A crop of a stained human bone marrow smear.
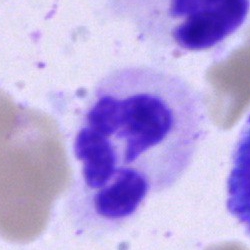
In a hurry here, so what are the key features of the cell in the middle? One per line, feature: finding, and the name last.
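Outline: roughly round, nice and smooth
Nucleus: more than two lobes, narrow connections between them
Lobes: curving round a small pale central area
Cytoplasm: pale lilac
Name: segmented neutrophil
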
